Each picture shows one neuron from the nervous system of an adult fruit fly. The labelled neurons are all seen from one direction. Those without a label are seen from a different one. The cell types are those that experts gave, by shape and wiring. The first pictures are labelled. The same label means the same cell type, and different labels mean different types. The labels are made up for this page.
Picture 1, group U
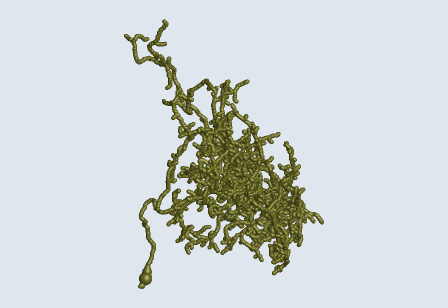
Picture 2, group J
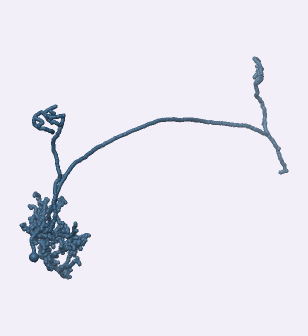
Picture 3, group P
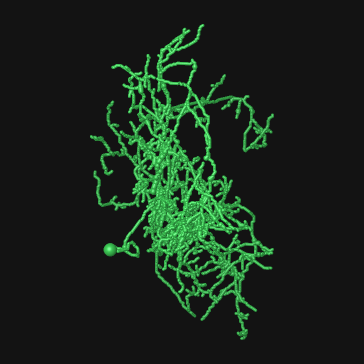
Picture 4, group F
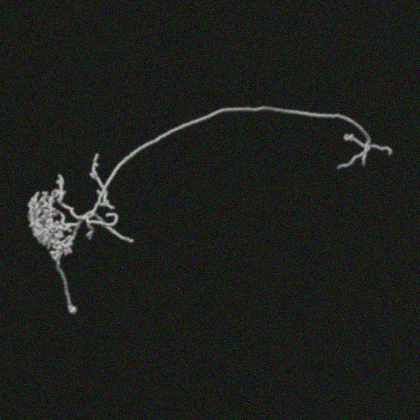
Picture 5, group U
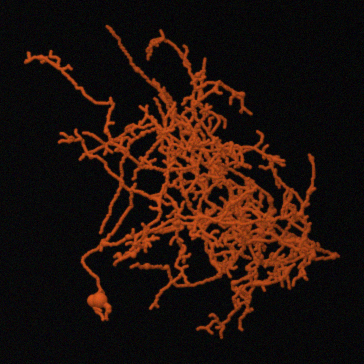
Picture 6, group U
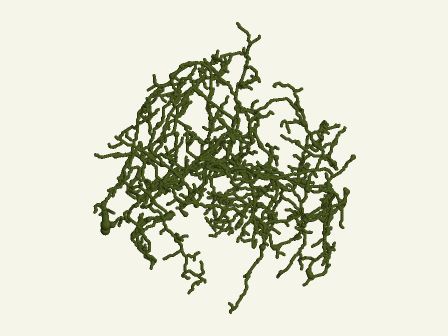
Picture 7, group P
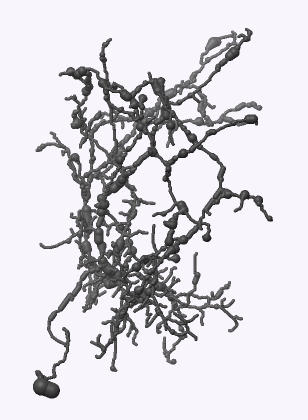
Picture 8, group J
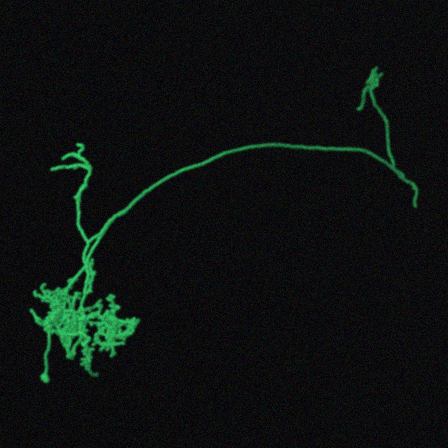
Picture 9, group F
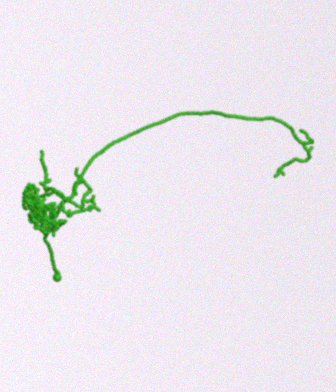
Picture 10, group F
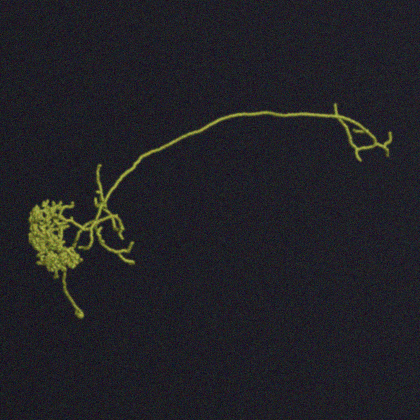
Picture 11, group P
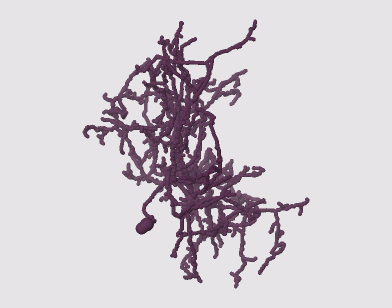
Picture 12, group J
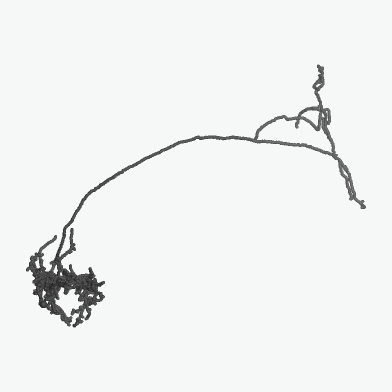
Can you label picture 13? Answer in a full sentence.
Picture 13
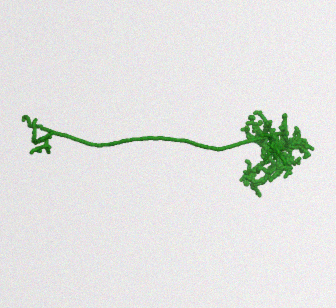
It belongs to group J.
